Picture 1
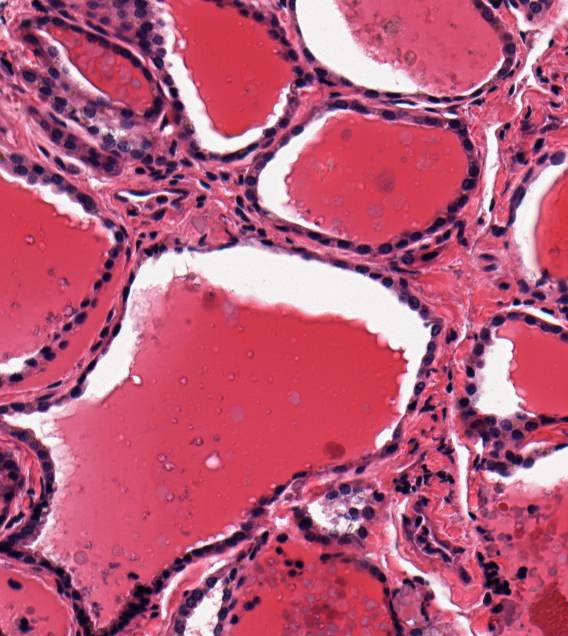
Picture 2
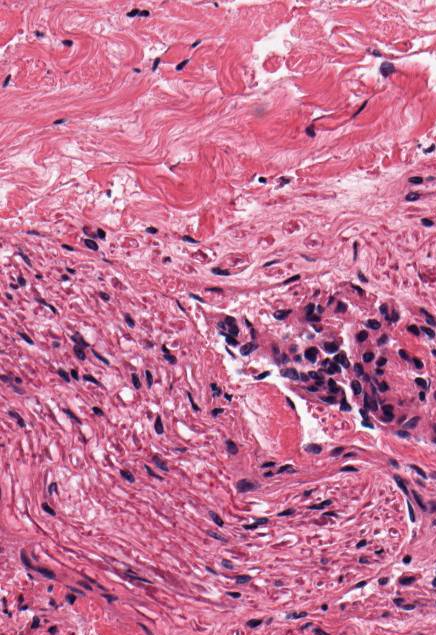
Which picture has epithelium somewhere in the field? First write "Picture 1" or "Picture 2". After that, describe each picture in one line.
Picture 1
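Picture 1: Each follicle is lined by a single layer of flattened to low cuboidal epithelial cells.
Picture 2: No epithelium is present anywhere in the field.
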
